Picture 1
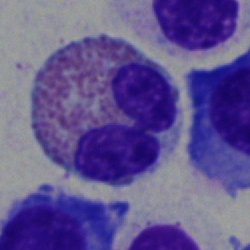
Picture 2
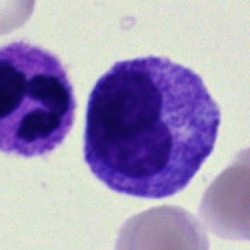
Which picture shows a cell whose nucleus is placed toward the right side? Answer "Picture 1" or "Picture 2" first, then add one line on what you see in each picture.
Picture 1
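What picture 1 shows: The nuclear lobes lie toward the right and lower side of the cell.
What picture 2 shows: The nucleus sits off-centre toward the left of the cell.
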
